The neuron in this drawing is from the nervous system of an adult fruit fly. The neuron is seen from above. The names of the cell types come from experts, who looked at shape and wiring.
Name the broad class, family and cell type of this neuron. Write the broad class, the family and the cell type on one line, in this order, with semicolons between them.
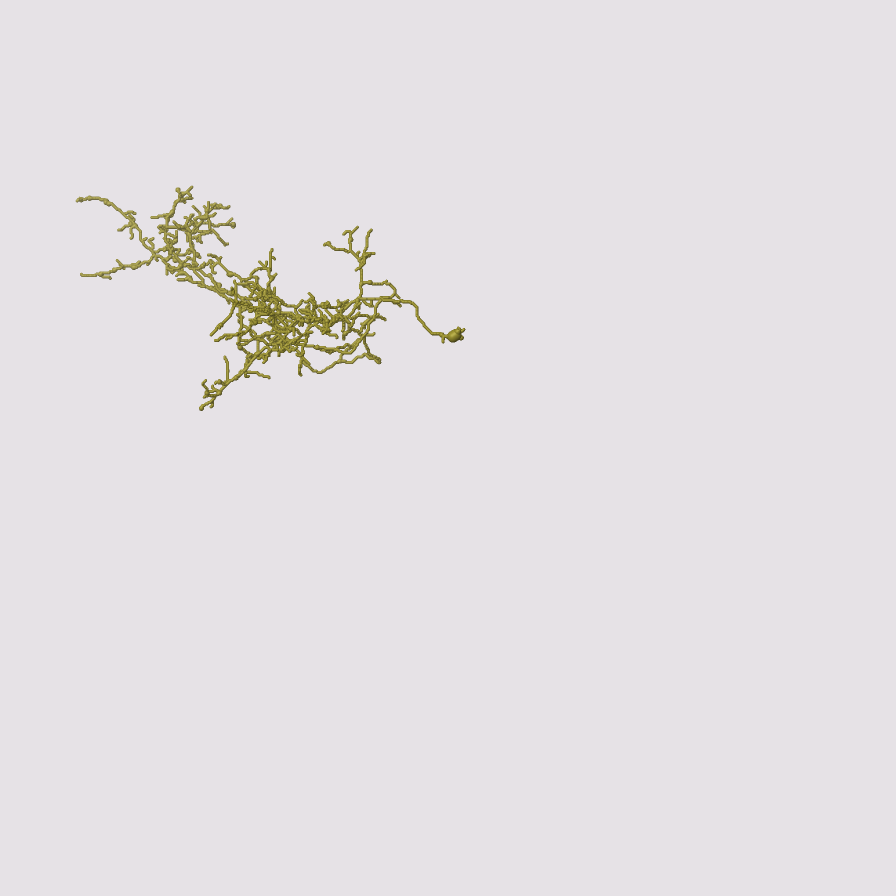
central-brain intrinsic neuron; hemilineage VLPl4_dorsal; AVLP764m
